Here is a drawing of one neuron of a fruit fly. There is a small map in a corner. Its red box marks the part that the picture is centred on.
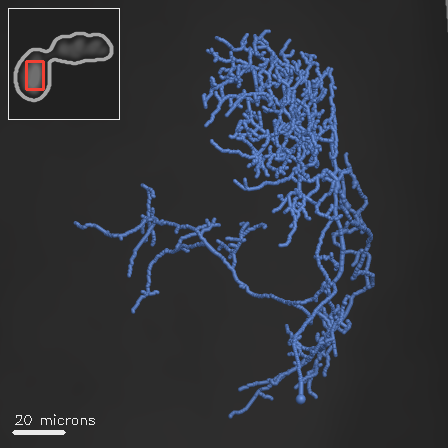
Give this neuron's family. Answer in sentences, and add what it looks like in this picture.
The family is LoVP. Its broad class is visual projection neuron. By the scale bar it is about 160 microns tall in this view. The picture shows dozens of branch ends.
